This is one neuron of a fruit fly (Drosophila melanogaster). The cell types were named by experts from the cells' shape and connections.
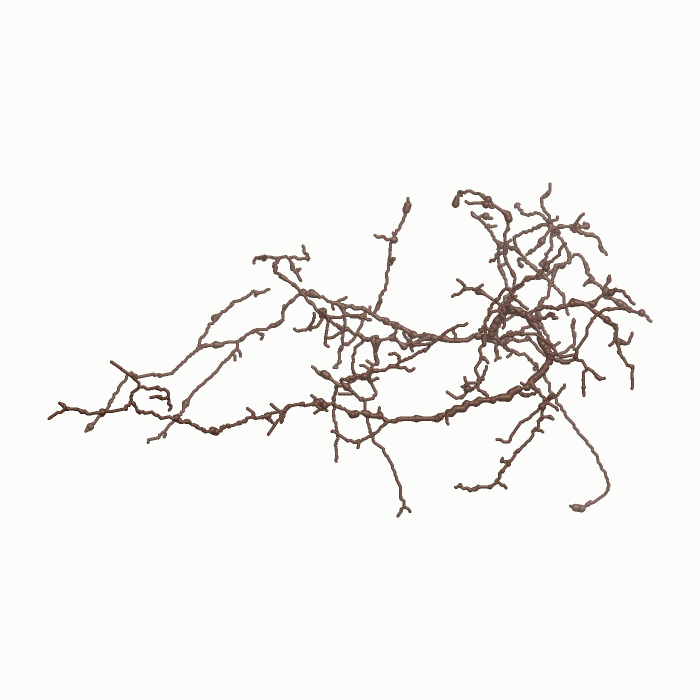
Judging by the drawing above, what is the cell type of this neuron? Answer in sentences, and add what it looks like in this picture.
Its cell type is IN20A.22A011. This is a nerve-cord intrinsic neuron. The drawing shows no cell body. As drawn here it is wider than it is tall.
